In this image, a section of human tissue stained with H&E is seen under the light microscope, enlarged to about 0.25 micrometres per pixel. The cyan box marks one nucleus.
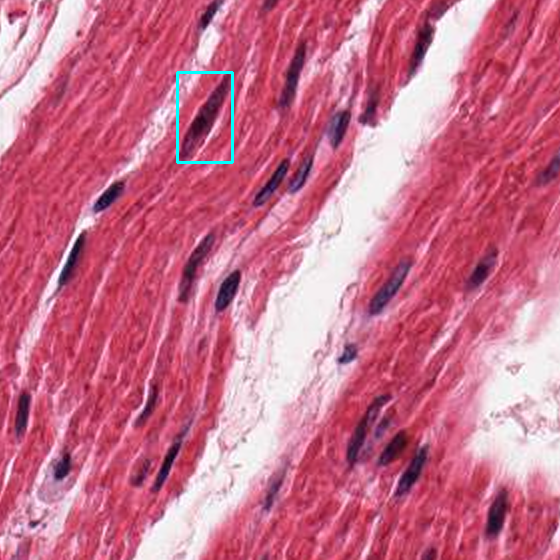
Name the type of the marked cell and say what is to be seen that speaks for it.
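Smooth muscle cell. The nucleus is long and narrow with tapered ends, and its long axis runs diagonally from upper right to lower left. The cytoplasm around the nucleus is pink and finely streaked lengthwise, with no clear outline separating it from the neighbouring fibres. The cell lies among parallel pink fibres running in the same diagonal direction, with a pale, empty-looking cleft running alongside it on its left.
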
